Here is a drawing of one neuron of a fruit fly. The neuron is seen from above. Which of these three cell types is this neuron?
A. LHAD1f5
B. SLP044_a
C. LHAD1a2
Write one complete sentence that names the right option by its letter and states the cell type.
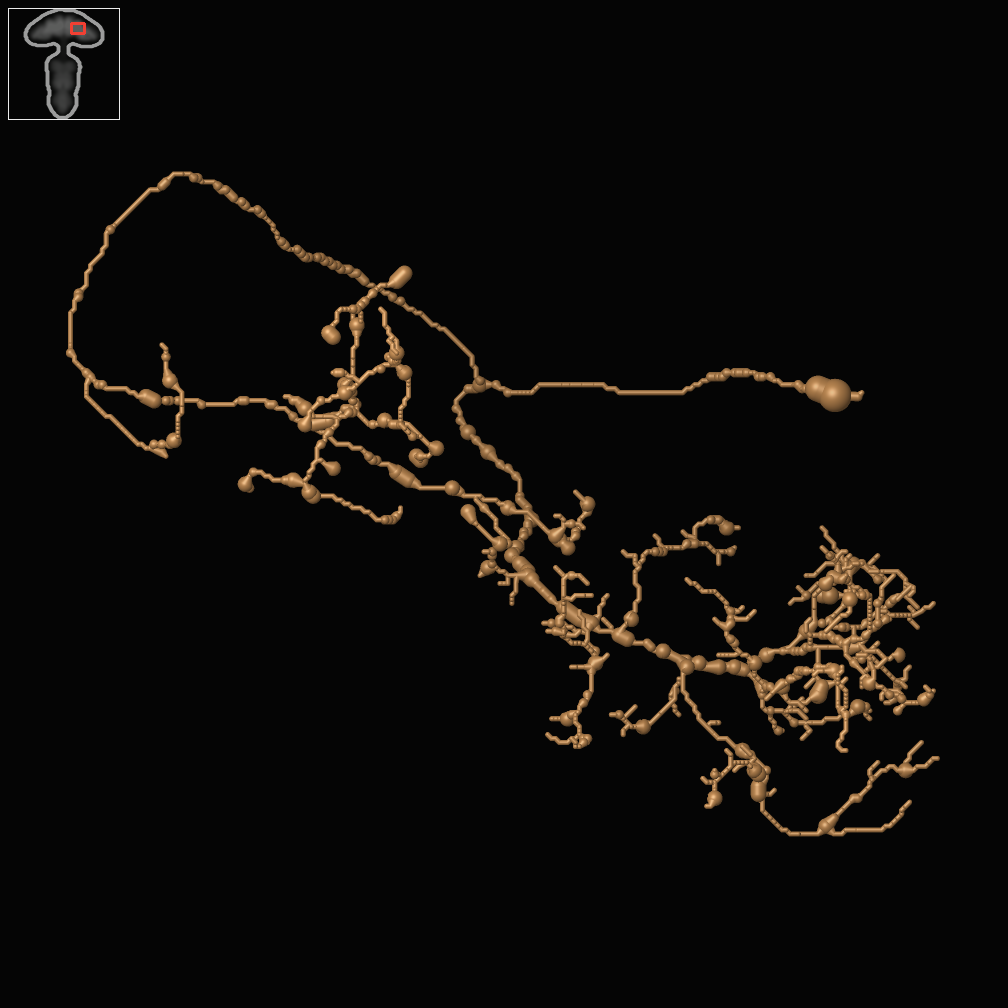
The neuron represents the cell type LHAD1f5, found under option A.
